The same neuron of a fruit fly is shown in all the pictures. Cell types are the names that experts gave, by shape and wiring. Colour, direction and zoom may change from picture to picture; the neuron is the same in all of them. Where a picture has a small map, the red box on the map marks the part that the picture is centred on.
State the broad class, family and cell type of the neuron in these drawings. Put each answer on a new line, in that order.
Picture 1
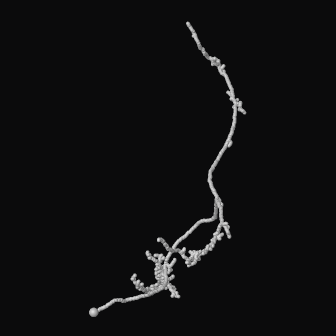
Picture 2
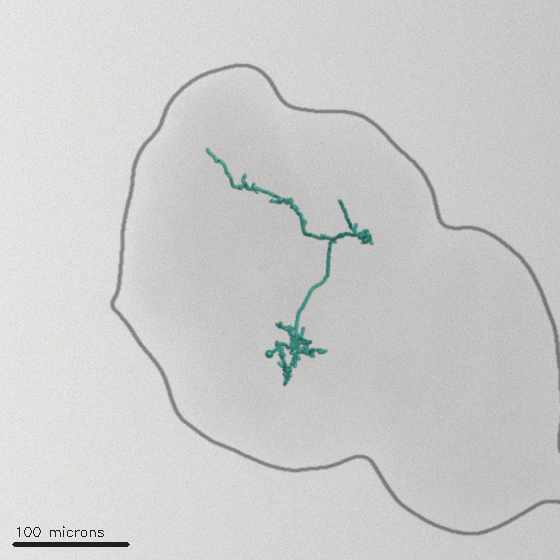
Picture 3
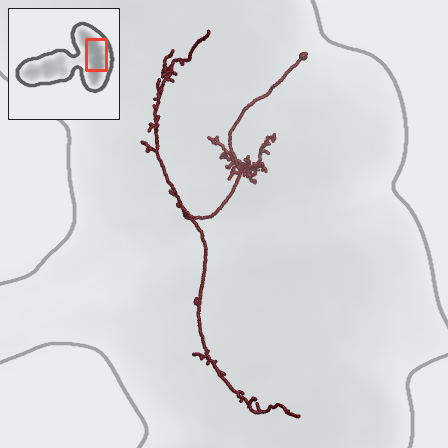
central-brain intrinsic neuron
hemilineage VESa2
CB1891b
